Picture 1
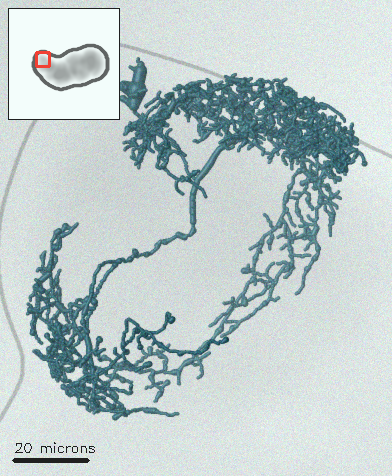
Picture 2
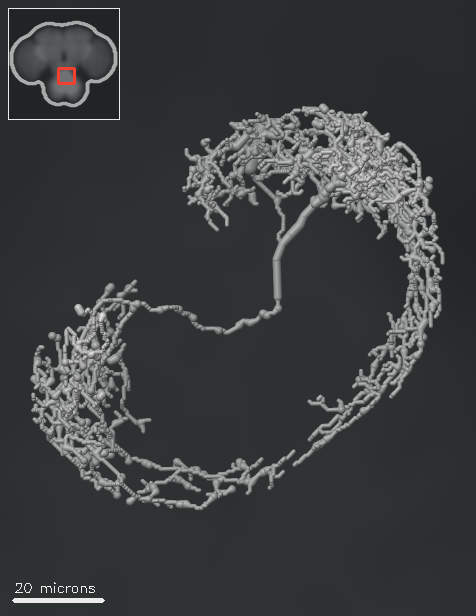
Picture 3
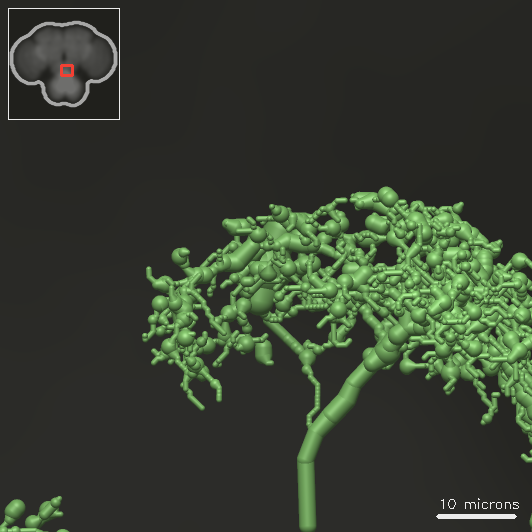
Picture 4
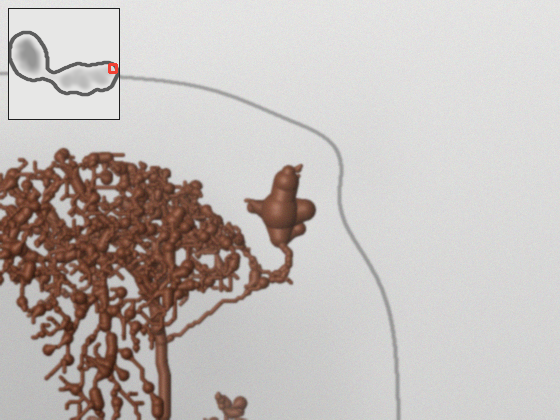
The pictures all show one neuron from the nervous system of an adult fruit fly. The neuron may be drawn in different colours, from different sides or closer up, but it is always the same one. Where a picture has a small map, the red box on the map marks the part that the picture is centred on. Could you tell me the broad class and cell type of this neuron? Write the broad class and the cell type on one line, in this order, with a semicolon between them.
nerve-cord intrinsic neuron; INXXX149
